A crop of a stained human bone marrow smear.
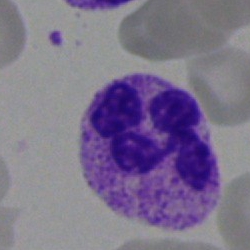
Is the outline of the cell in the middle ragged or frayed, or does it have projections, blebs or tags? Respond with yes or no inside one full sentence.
No, this cell has a smooth edge with no projections, blebs or tags.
